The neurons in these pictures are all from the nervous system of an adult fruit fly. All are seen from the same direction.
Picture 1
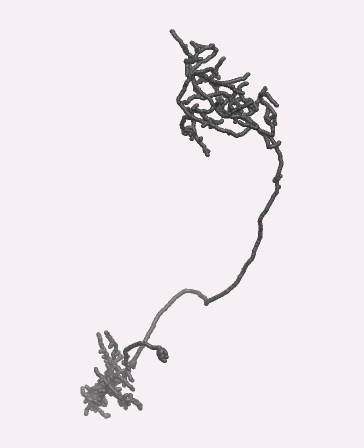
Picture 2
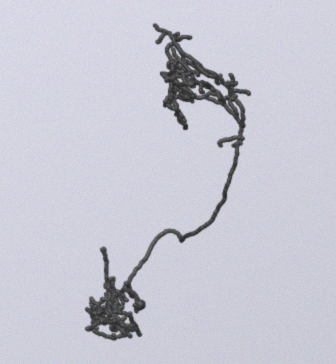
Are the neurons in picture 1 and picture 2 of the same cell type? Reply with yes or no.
yes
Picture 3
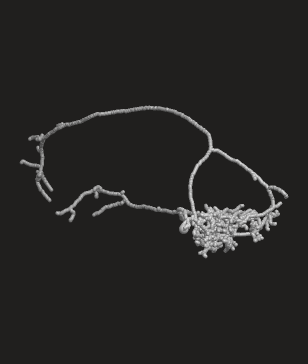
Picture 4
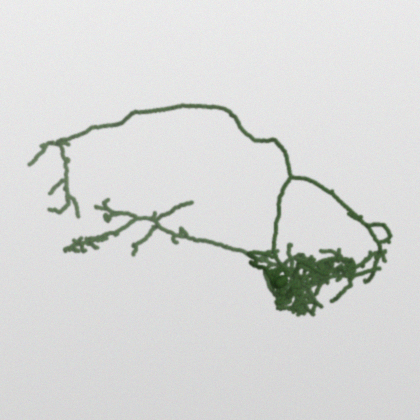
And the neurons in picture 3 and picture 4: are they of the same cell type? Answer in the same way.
yes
